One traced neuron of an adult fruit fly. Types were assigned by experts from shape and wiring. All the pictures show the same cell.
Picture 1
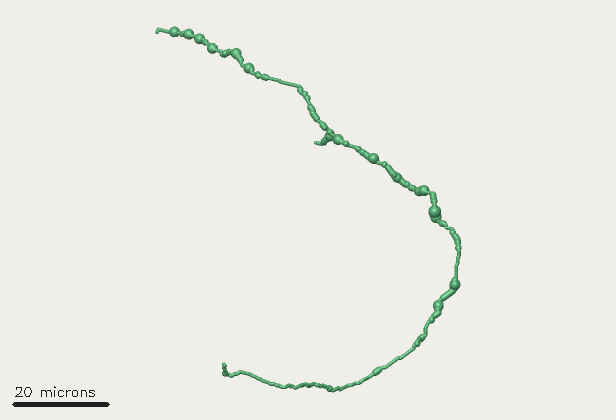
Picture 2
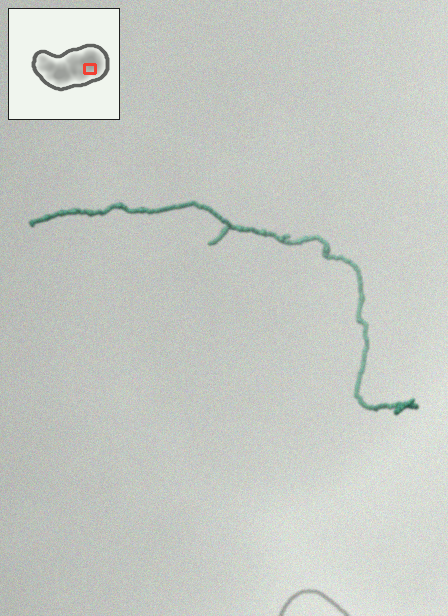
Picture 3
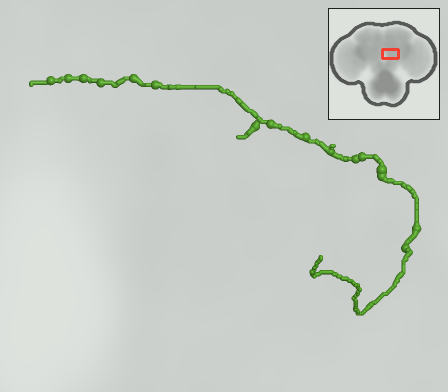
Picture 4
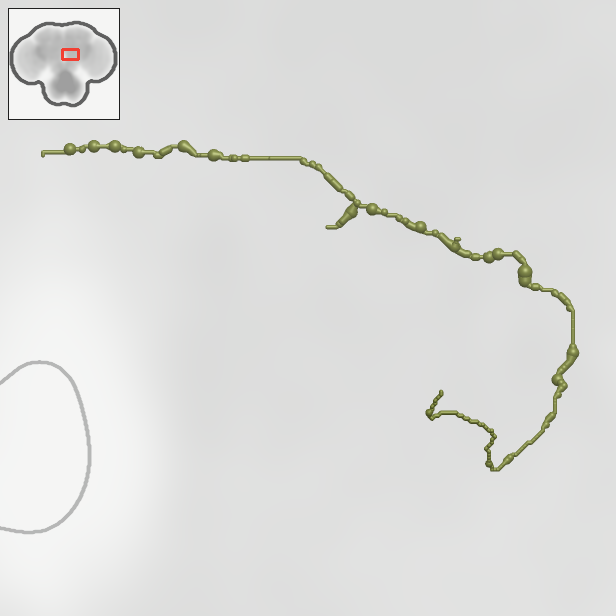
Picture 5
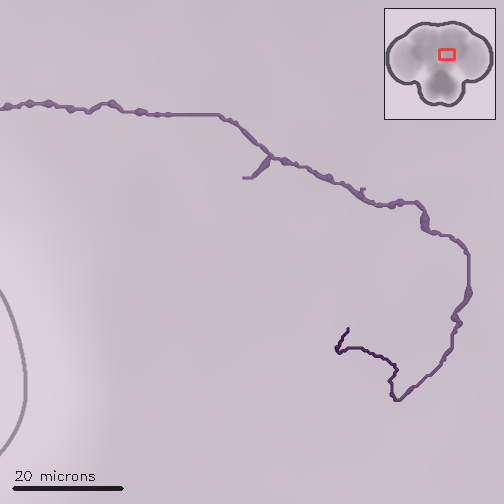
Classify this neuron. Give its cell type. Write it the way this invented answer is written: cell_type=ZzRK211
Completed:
cell_type=HRN_VP4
